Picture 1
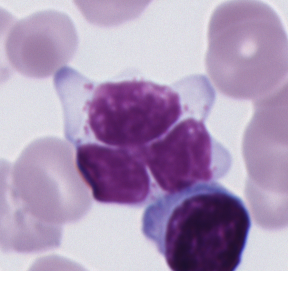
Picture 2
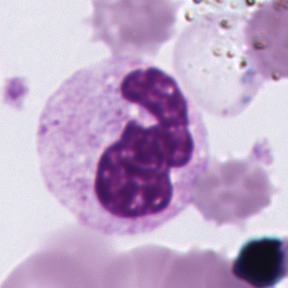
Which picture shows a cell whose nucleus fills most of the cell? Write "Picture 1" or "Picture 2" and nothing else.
Picture 1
